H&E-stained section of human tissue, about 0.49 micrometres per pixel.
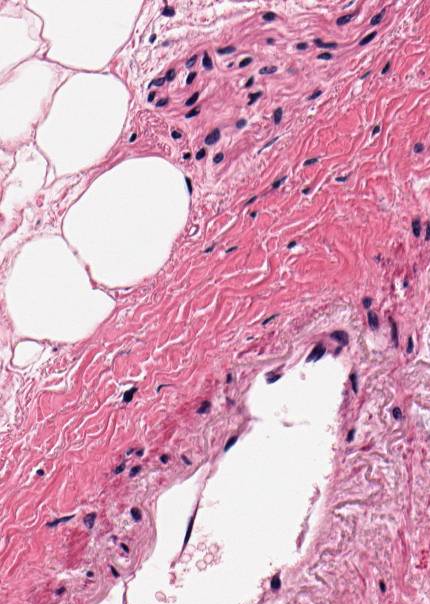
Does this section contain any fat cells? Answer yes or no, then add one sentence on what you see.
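Yes. Adipocytes appear in the upper left as large empty white spaces separated by thin membranes.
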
